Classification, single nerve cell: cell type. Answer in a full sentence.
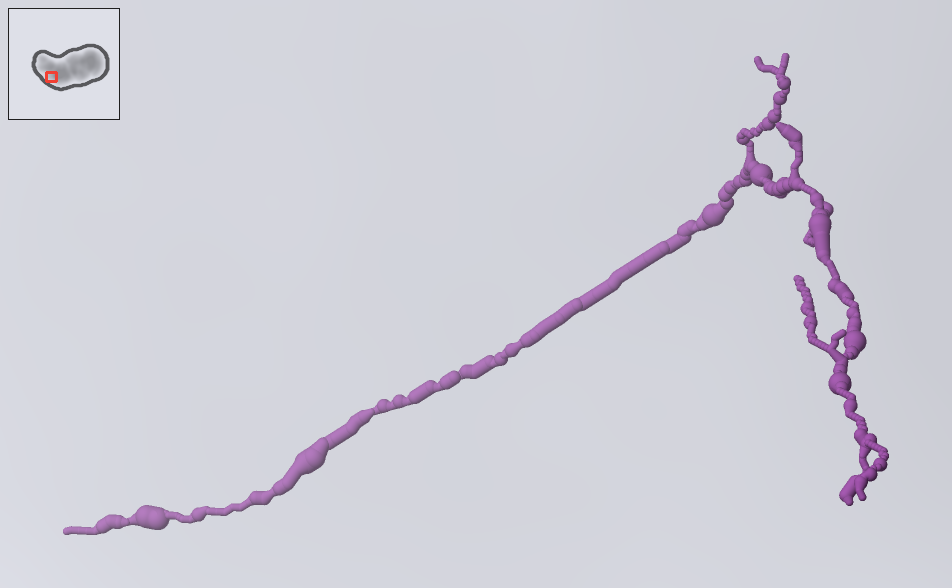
The cell type is SNta19.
